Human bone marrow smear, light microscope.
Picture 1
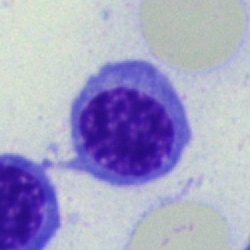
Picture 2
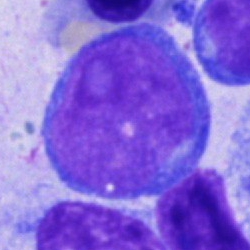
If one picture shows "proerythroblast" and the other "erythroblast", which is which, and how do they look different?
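Picture 1 shows an erythroblast, and picture 2 shows a proerythroblast. The chromatin differs most. In picture 1 it is dark purple and coarsely clumped, with many small pale patches between the clumps. In picture 2 it is fine and evenly spread, with no coarse clumps. In the proerythroblast, a small pale spot lies near the centre of the nucleus. The proerythroblast's cytoplasm forms a narrow blue rim around the nucleus, while the erythroblast's cytoplasm is widest on the upper right side of its nucleus.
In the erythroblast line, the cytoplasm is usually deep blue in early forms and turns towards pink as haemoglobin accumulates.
The proerythroblast has a round, smooth outline, whereas the erythroblast has a short tapering tag of cytoplasm extending from its lower left. Neither cell has visible granules in its cytoplasm, and the erythroblast shows no vacuoles.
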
